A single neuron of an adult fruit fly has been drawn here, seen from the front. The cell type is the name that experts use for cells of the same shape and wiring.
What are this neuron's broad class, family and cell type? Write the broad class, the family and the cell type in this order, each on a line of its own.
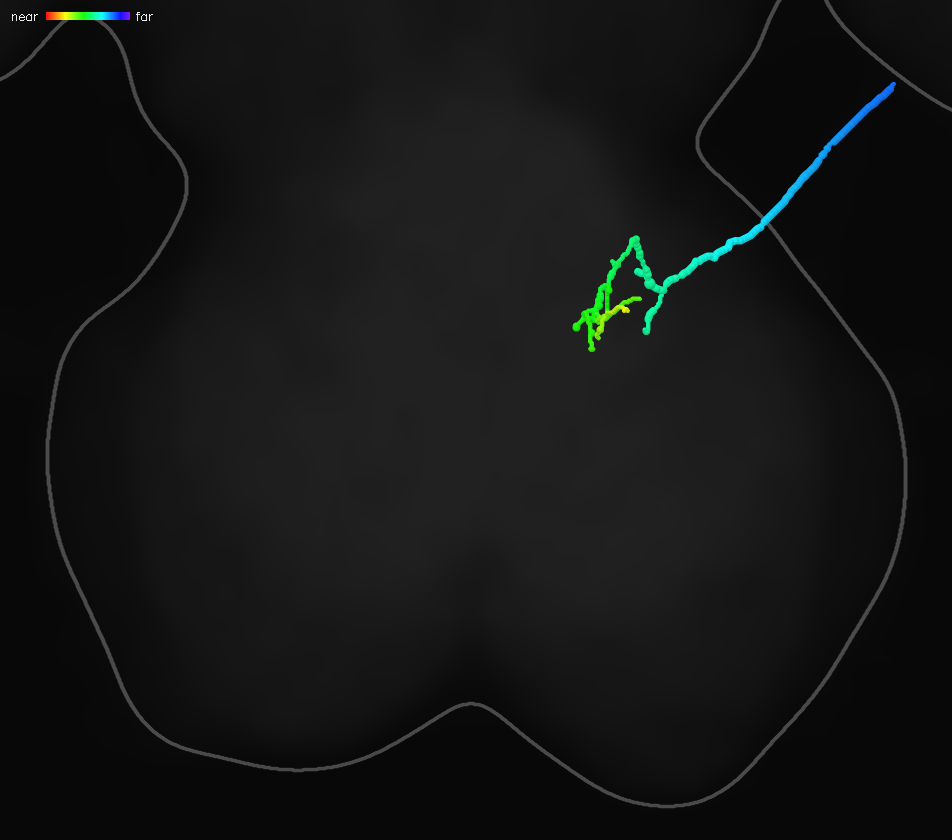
sensory neuron entering the nerve cord
class mechanosensory proprioceptive
SNpp20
